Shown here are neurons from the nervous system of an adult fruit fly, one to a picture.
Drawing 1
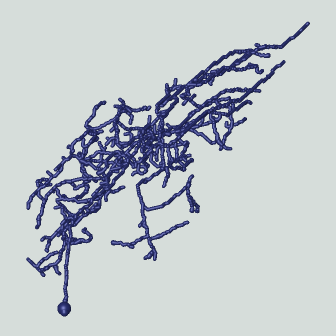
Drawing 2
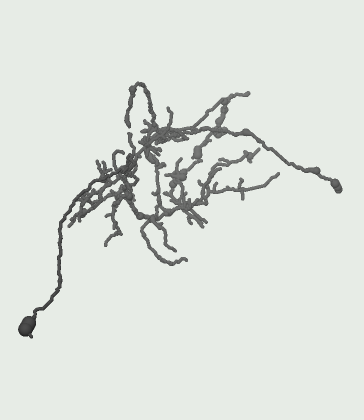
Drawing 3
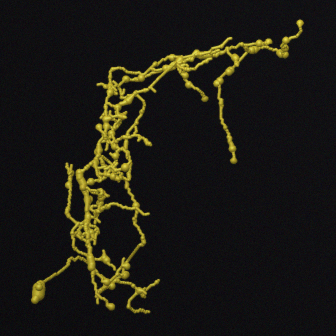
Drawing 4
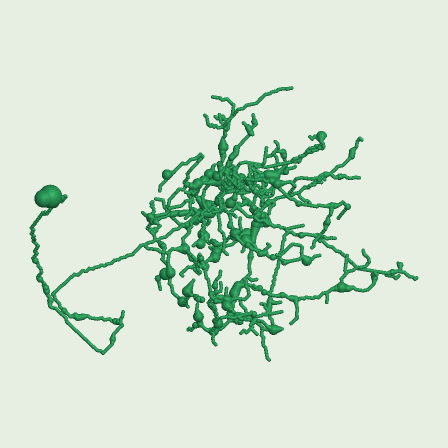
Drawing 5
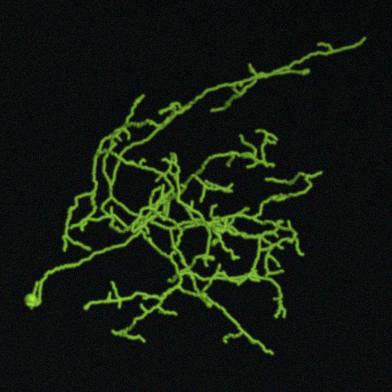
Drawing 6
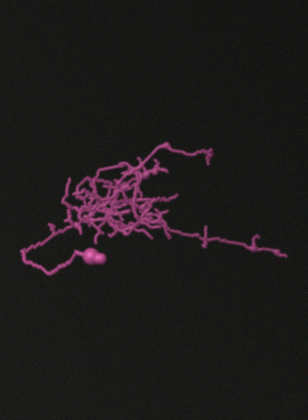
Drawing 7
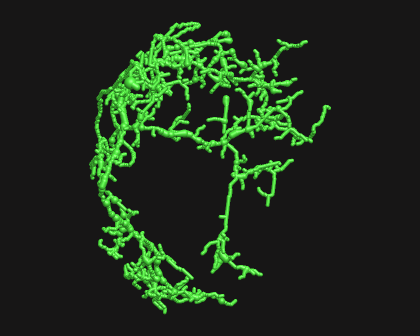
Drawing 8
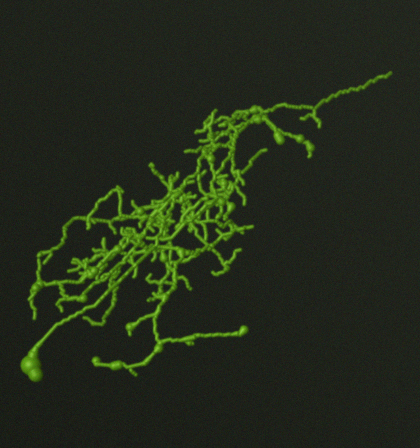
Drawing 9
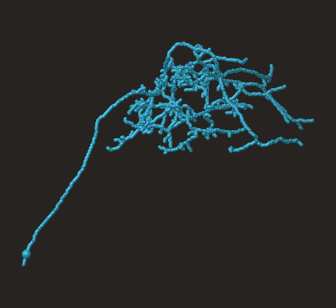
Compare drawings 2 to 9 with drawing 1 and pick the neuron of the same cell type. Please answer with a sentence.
Drawing 8 is of the same cell type.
